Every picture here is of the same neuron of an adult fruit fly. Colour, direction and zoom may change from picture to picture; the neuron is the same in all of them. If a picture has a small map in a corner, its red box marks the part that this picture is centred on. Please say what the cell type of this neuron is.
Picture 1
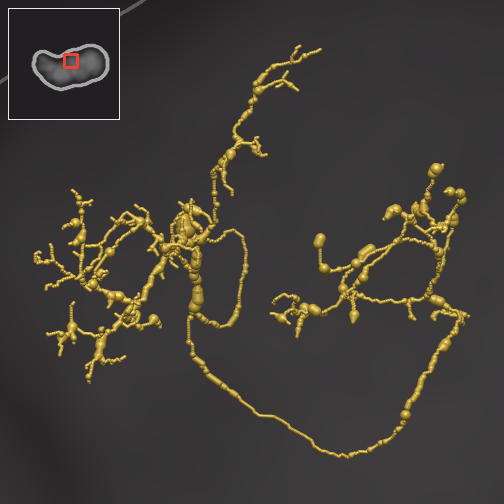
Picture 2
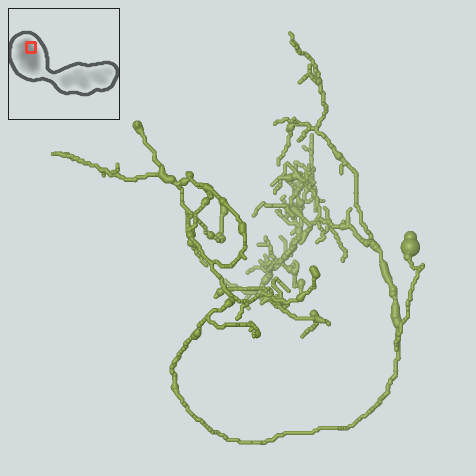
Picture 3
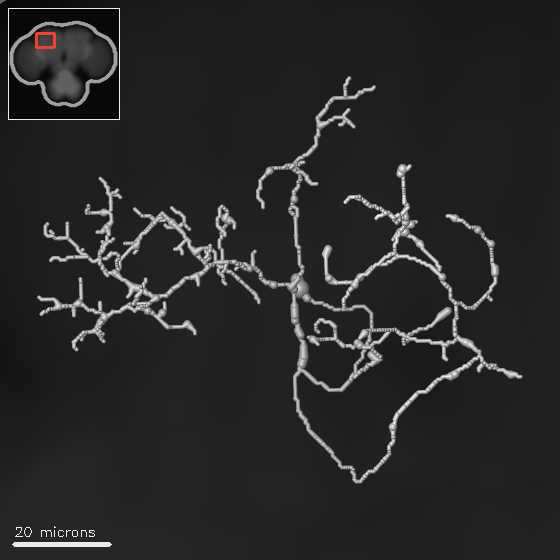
LHPV8c1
